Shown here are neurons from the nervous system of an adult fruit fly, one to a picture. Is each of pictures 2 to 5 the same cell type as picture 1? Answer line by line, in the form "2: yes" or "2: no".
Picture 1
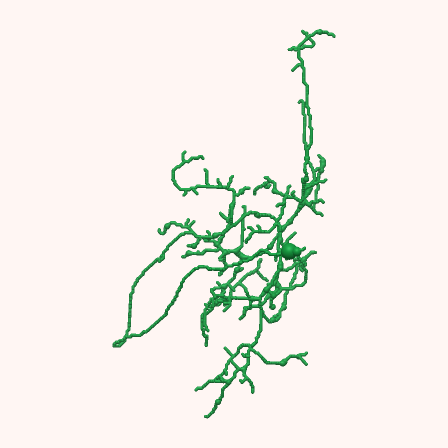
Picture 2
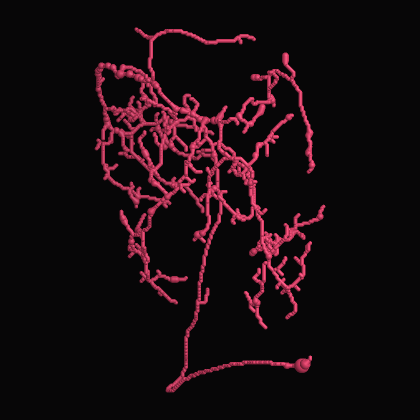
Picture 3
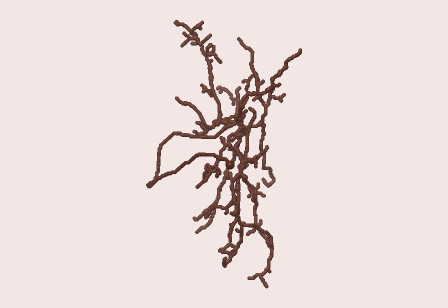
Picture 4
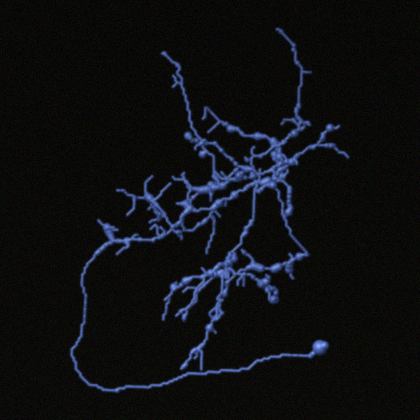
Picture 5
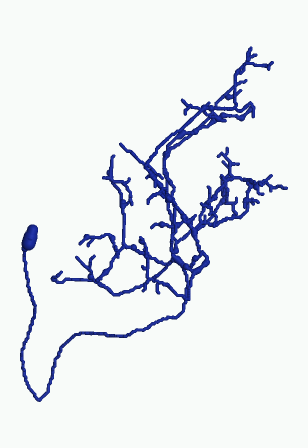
2: no
3: no
4: yes
5: no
